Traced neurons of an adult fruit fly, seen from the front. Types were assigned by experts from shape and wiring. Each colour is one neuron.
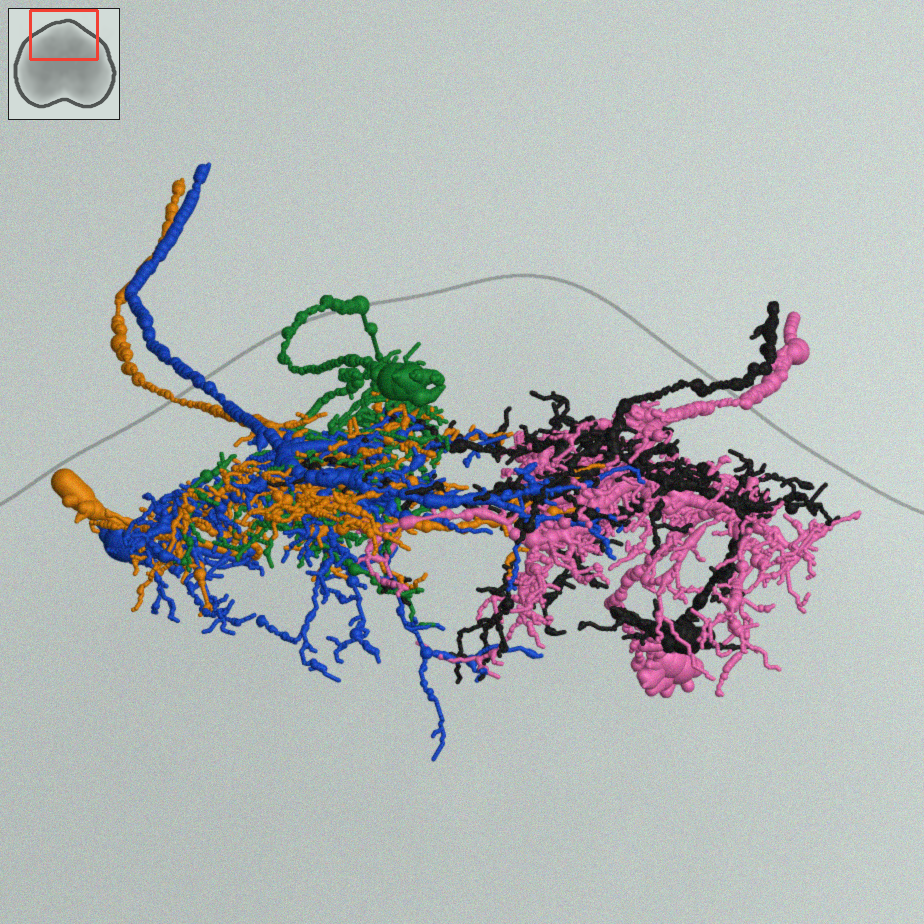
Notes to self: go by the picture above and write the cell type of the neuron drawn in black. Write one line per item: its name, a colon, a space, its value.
cell type: MNad47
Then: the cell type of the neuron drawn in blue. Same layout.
cell type: MNad32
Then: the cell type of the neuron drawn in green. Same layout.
cell type: MNad43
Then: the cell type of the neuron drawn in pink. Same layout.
cell type: MNad36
